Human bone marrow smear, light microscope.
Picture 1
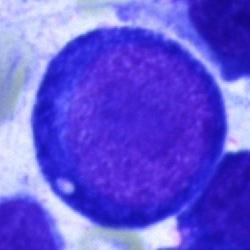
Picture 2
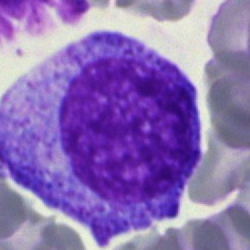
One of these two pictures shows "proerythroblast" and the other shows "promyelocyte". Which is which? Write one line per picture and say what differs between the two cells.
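Picture 1 shows a proerythroblast: No granules are seen in the cytoplasm.
Picture 2 shows a promyelocyte: The cytoplasm is dotted with fine purple granules.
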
